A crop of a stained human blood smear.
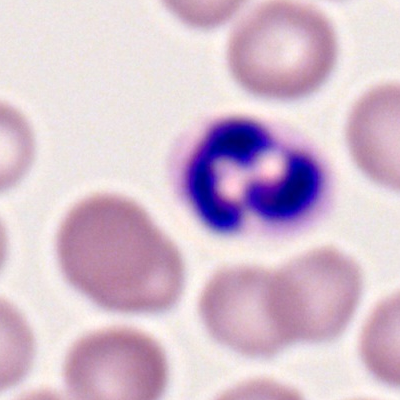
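Segmented neutrophil, the central cell of a stained human blood smear. Its nucleus is divided into separate lobes that curve around the middle of the cell, with dense chromatin stained dark purple-blue. A narrow rim of pale pink-lilac cytoplasm encloses the nucleus, and two small pale pink spots sit between the lobes near the cell's centre.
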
